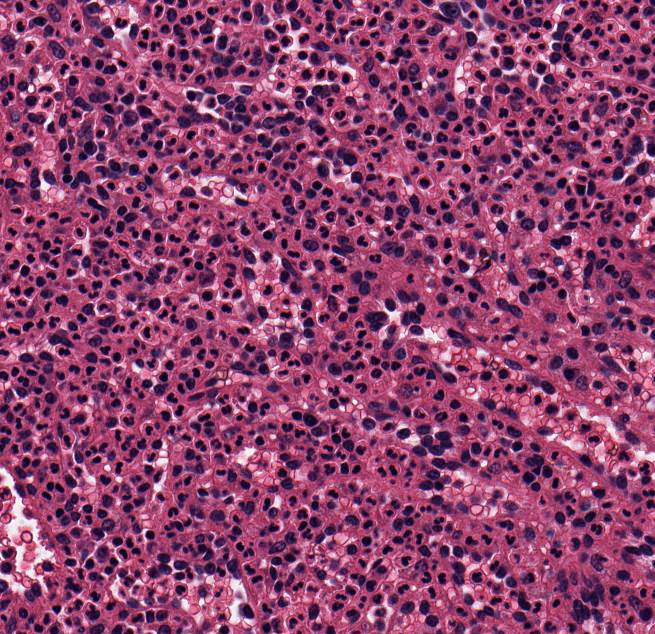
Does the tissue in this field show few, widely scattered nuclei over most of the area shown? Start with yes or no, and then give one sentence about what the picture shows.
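No. Cells form a diffuse solid sheet that fills the whole field without glands or lumens.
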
